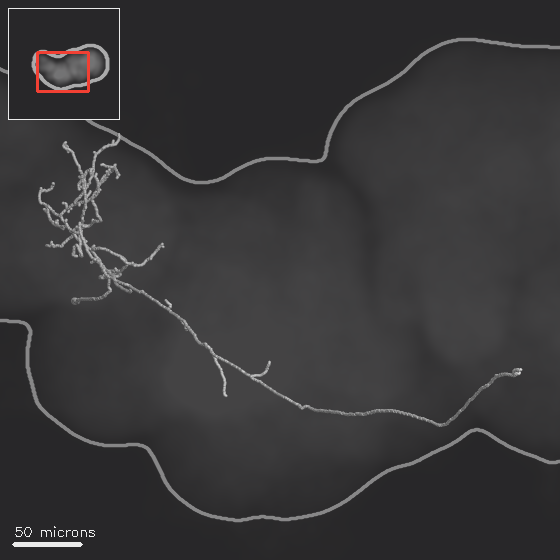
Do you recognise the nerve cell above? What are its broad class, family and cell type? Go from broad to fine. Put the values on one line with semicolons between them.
ascending neuron; hemilineage 10B; AN10B062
